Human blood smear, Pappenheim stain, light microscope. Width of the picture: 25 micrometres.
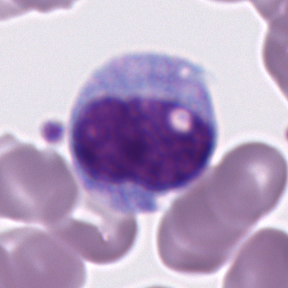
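Monocyte, peripheral blood smear. Its nucleus, about 12 by 8 micrometres, fills about 50% of the cell's area and lies toward the bottom; a shallow notch in the lower edge makes it kidney-like. I notice a pale round spot in the nucleus's right part. The cytoplasm holds fine lilac granules, plus one small clear spot near the upper right edge.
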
